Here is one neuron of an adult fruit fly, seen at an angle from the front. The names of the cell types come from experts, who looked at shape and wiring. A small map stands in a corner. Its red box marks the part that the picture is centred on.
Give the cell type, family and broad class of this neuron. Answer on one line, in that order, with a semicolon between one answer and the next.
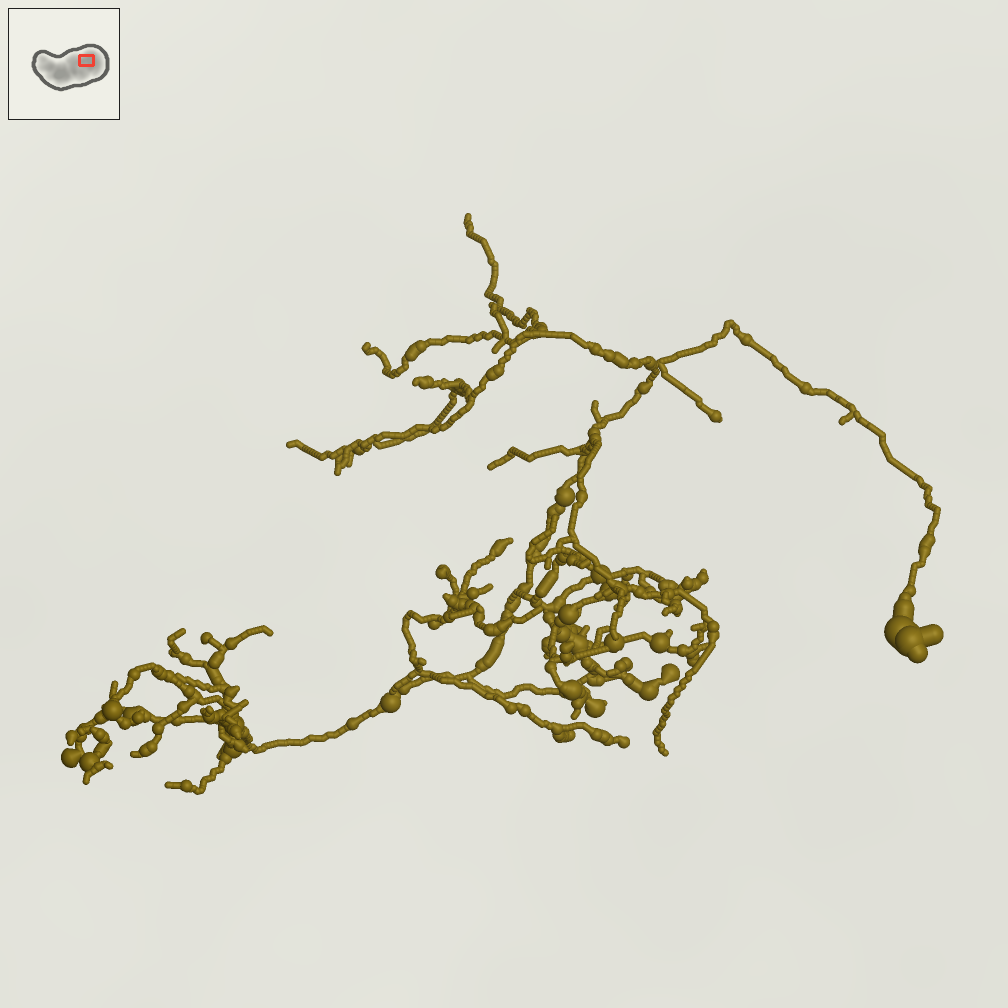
PAM08; class DAN; central-brain intrinsic neuron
